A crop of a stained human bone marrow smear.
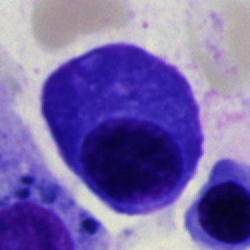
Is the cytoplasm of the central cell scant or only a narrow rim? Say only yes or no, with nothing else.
No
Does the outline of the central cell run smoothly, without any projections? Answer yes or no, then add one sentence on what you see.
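Yes. The cell outline is broadly oval with a smooth edge.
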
